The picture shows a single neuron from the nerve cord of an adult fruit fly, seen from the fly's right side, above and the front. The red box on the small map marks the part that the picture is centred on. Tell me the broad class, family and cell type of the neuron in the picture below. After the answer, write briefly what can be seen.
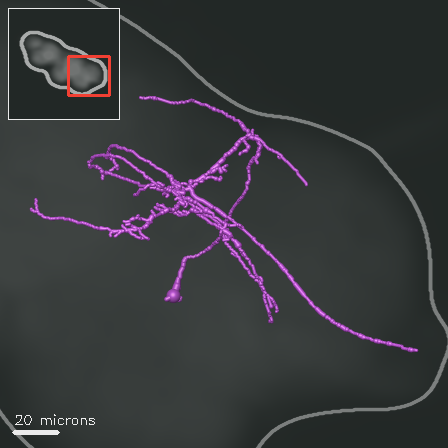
This is an ascending neuron. Its family is hemilineage 06A. It is of cell type AN06A027. By the scale bar it is about 180 microns wide in this view. In this view it is wider than it is tall.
